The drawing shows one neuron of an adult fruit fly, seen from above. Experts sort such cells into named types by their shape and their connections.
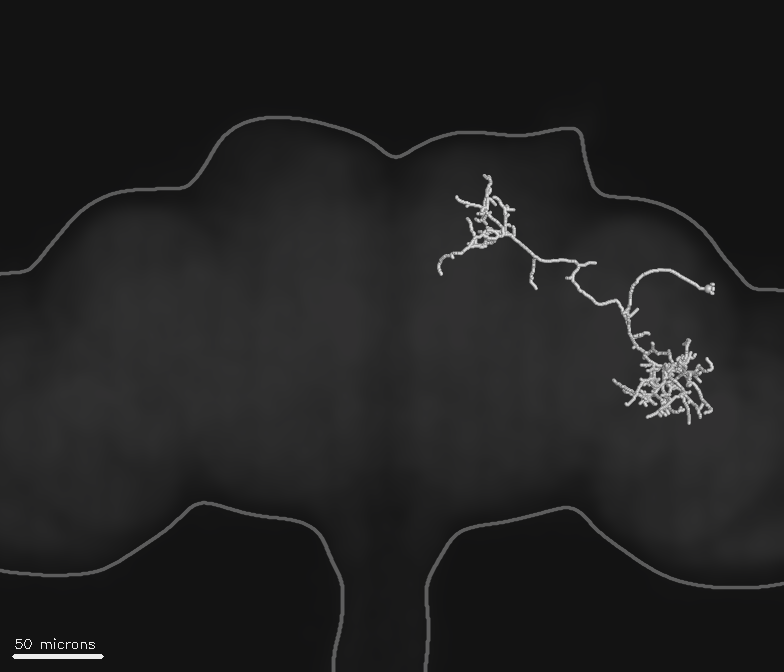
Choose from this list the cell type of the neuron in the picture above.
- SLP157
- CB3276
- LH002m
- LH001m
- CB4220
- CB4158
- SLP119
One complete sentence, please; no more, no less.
To this neuron applies the cell type name LH002m.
